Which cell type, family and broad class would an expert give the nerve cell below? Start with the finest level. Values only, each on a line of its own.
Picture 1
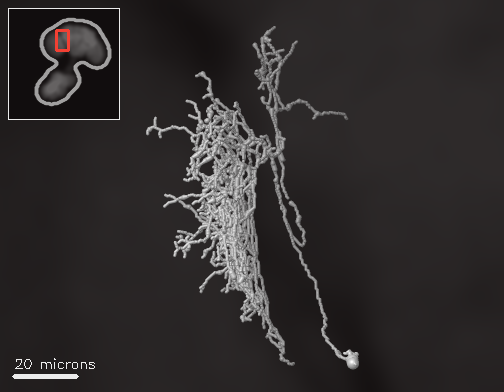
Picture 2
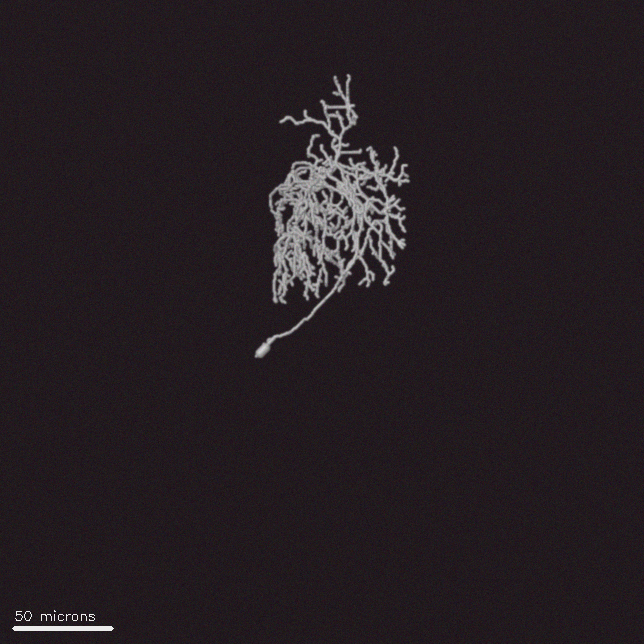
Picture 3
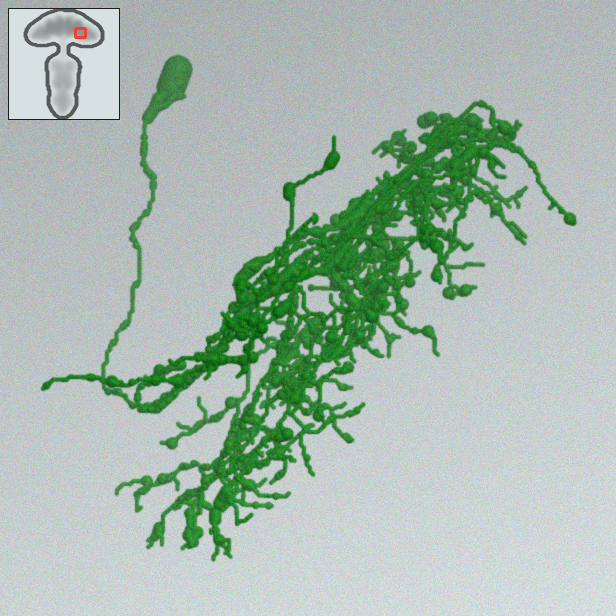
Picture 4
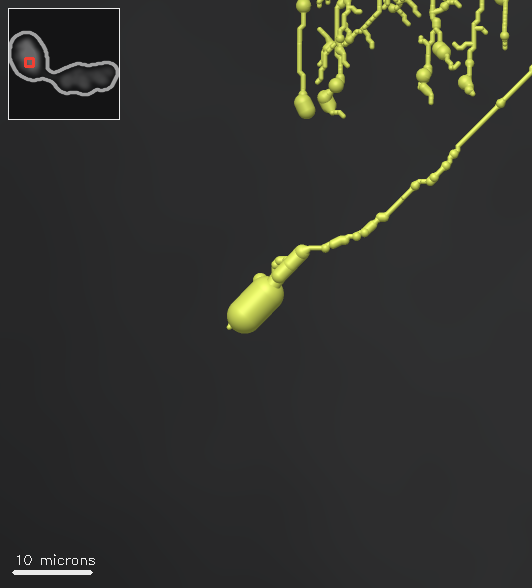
LoVP46
LoVP
visual projection neuron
